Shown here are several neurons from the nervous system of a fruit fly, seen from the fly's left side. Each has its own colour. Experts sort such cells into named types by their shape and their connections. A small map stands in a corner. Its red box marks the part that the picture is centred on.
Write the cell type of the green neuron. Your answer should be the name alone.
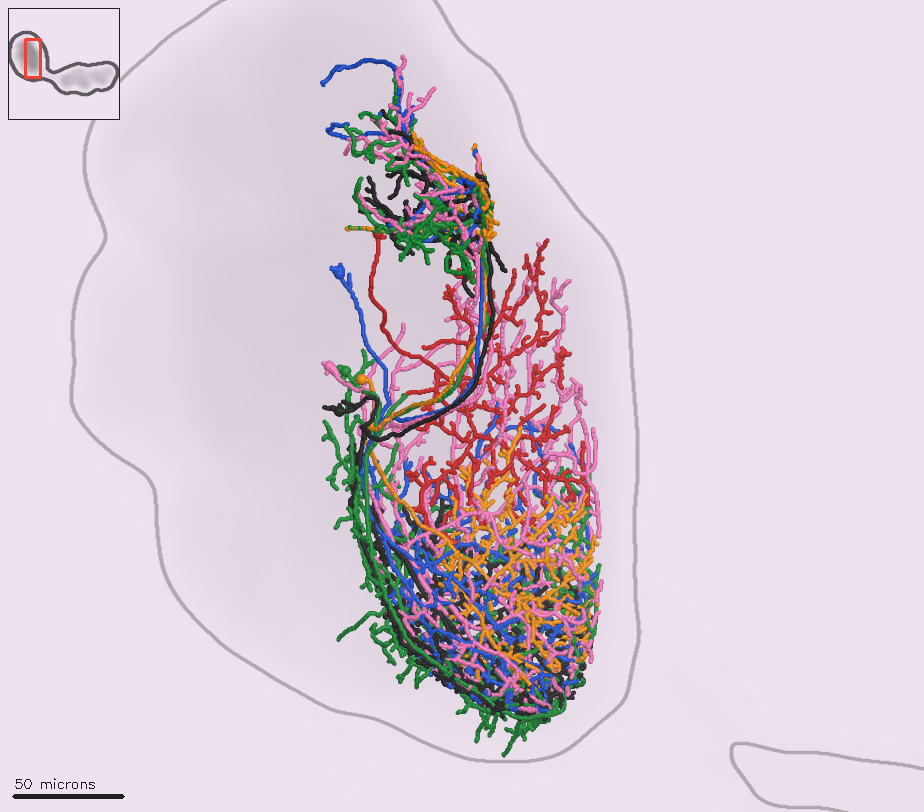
MeVP43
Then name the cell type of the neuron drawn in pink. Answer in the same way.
MeVP36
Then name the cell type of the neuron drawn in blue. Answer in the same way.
MeVP41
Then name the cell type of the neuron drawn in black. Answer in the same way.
MeVP25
